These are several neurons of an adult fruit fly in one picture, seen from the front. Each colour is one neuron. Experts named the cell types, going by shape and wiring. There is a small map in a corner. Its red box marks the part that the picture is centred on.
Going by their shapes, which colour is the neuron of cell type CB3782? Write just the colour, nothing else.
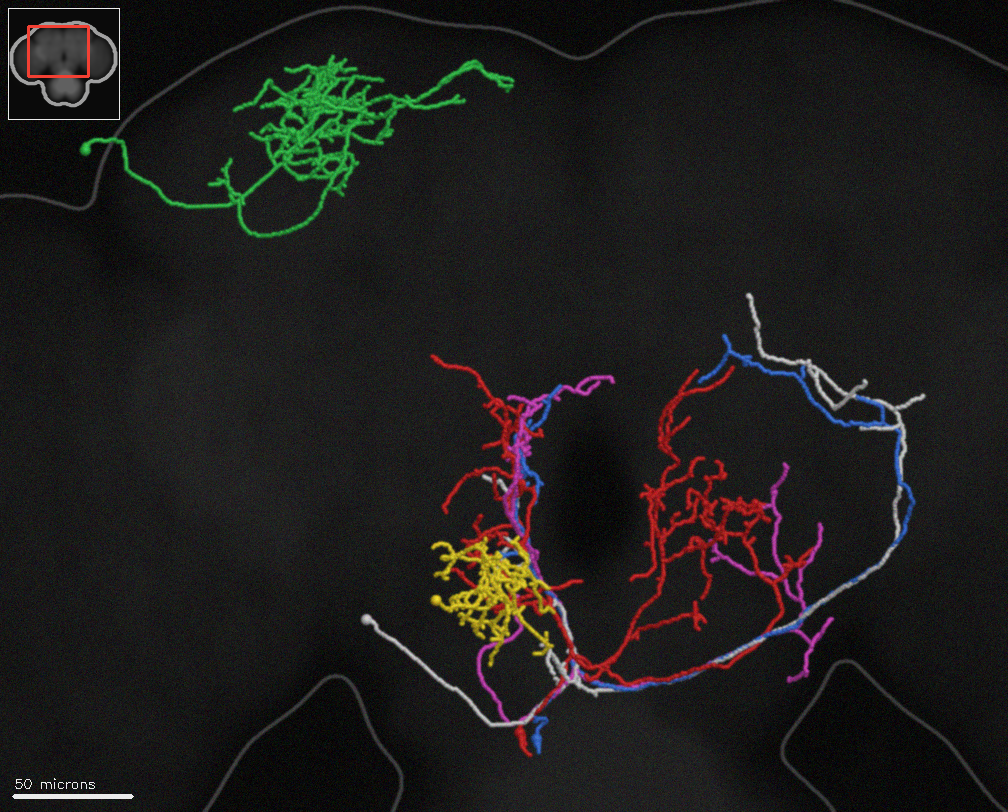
green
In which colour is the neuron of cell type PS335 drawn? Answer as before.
magenta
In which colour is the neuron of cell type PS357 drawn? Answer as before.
blue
